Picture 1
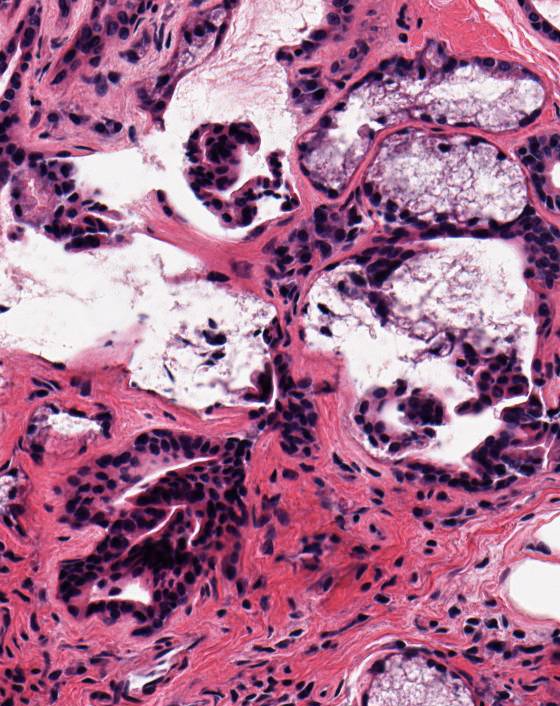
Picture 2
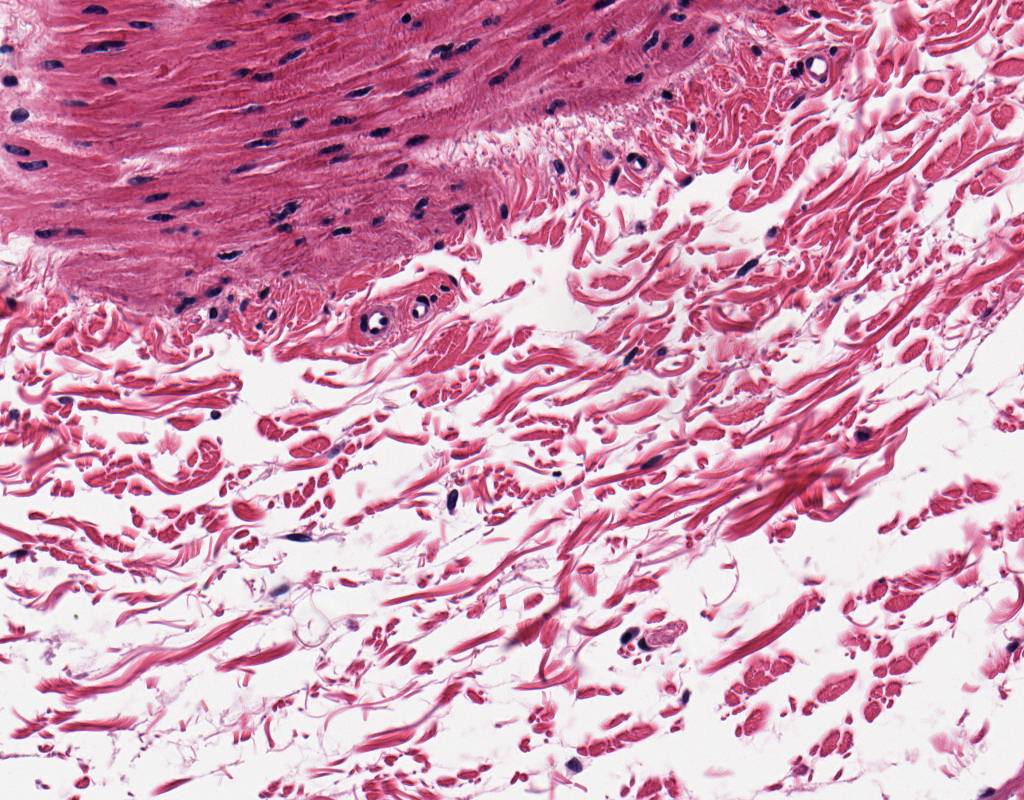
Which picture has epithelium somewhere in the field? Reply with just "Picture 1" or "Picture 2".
Picture 1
